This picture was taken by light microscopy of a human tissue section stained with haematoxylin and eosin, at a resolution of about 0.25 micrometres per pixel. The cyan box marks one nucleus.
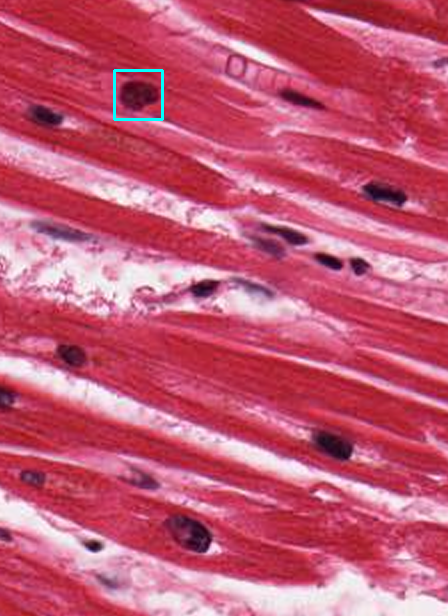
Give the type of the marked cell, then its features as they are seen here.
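The marked cell is a cardiomyocyte. The nucleus is rounded to oval with a slightly notched outline. It is plumper and less elongated than the cigar-shaped nuclei in the neighbouring fibres. The cytoplasm is abundant and deep pink-red, with faint streaks running along the length of the fibre. The cell forms part of a long band that runs diagonally across the field. It lies parallel to the neighbouring bands, which are separated from it by pale clefts.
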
